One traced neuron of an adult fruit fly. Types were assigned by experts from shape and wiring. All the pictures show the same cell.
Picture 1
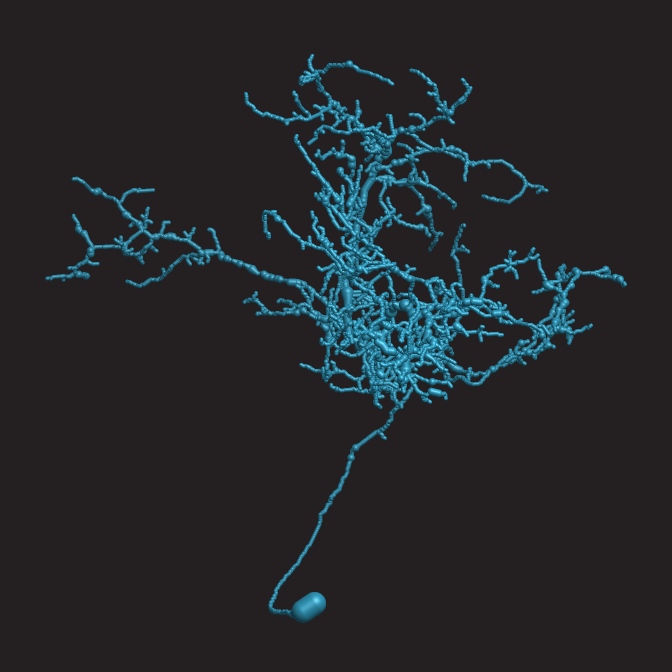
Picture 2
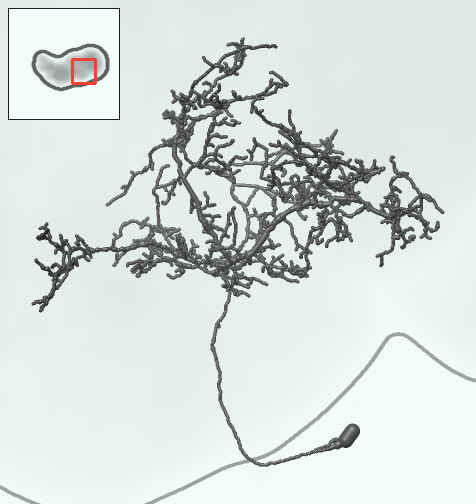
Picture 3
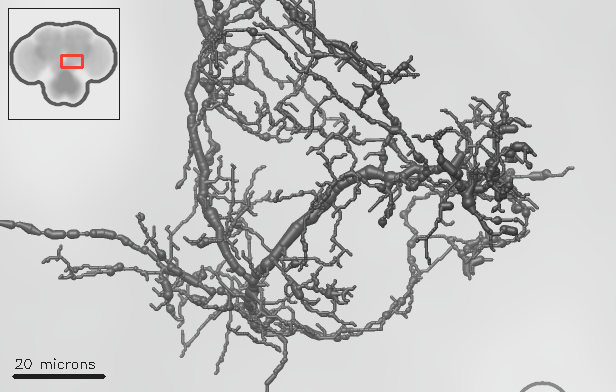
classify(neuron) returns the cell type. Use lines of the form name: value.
cell type: CB0397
